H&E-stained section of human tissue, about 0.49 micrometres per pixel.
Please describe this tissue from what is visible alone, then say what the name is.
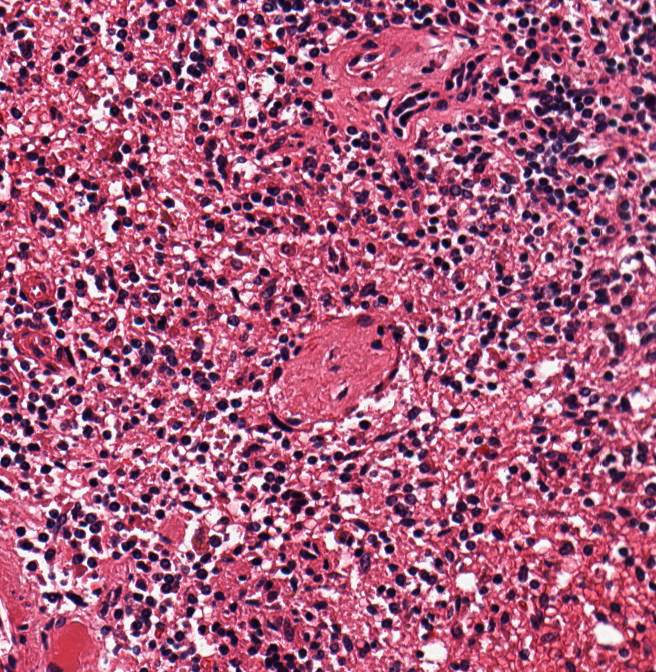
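Everything is one diffuse sheet of densely packed cells, no nodules, follicles or other organised units. Most have small, round, dark-staining nuclei, like small lymphocytes. Below centre sits an oval vessel-like structure, its thick, homogeneous pink wall holding a few elongated nuclei. Between cells, the background is pink, finely granular, not fibrous collagen bands. It is spleen.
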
